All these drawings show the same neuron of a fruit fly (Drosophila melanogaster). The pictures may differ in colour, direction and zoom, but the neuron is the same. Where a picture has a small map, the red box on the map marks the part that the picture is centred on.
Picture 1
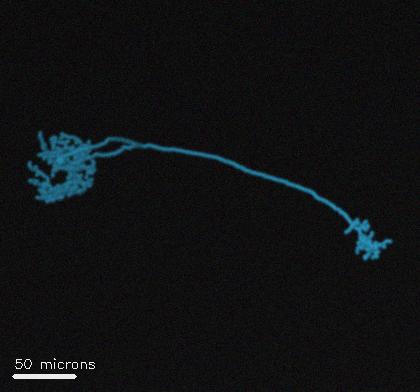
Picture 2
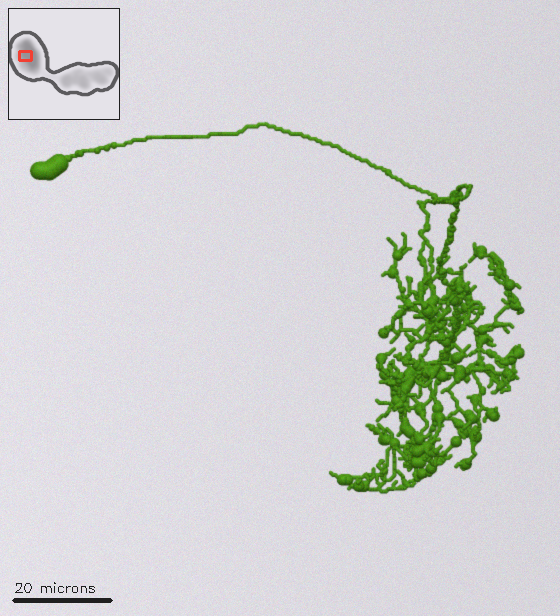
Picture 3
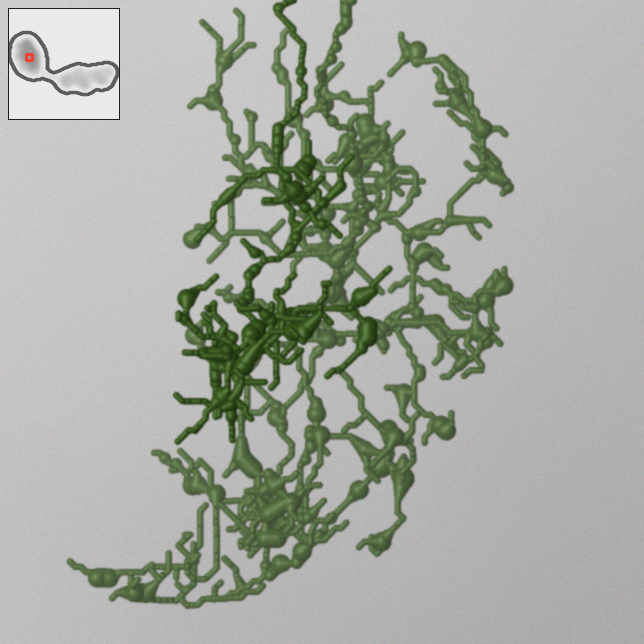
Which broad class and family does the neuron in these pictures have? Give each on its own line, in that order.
central-brain intrinsic neuron
hemilineage VLPa2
